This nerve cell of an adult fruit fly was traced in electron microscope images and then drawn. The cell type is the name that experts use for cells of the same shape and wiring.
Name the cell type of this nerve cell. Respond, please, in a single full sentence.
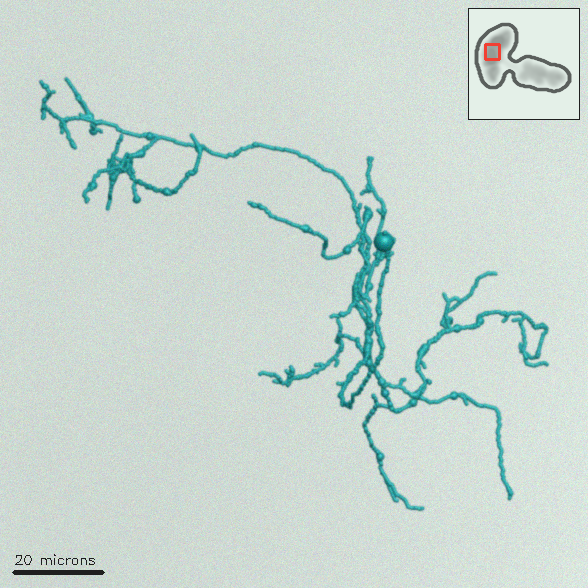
It is SMP437 that names the cell type of this nerve cell.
